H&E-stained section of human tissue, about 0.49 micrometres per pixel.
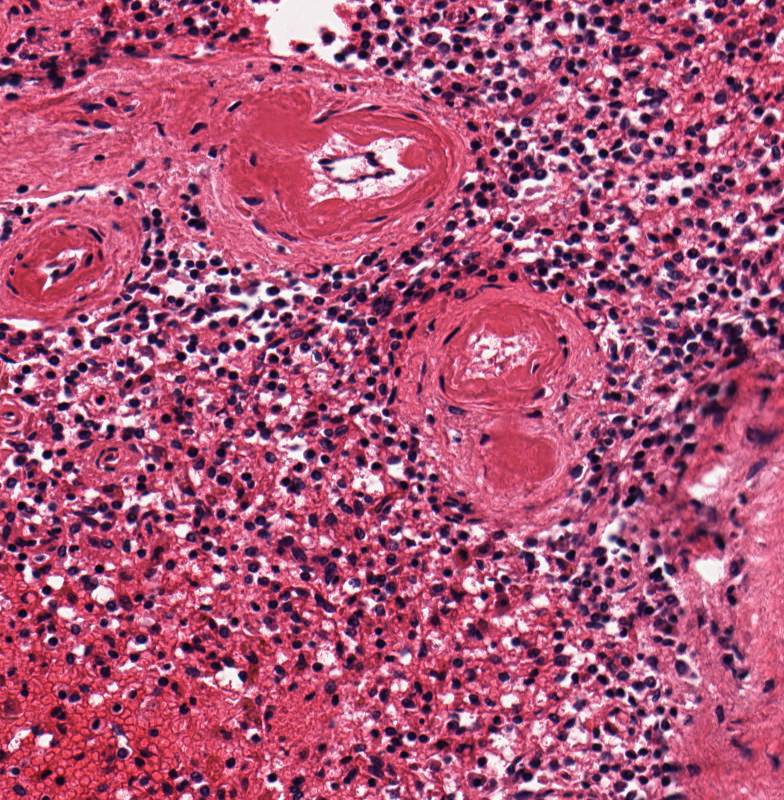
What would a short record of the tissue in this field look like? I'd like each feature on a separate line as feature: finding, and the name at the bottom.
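Cells: densely packed, small, filling most of the field
Vessels: several, thick-walled, in the upper half
Rounded vessels: three, at upper left edge, upper centre, centre right
Walls: thick, pink, concentrically layered
Between vessels: mostly small, round, dark-staining nuclei, scant cytoplasm
Lower left corner: crowded with red blood cells
Name: spleen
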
